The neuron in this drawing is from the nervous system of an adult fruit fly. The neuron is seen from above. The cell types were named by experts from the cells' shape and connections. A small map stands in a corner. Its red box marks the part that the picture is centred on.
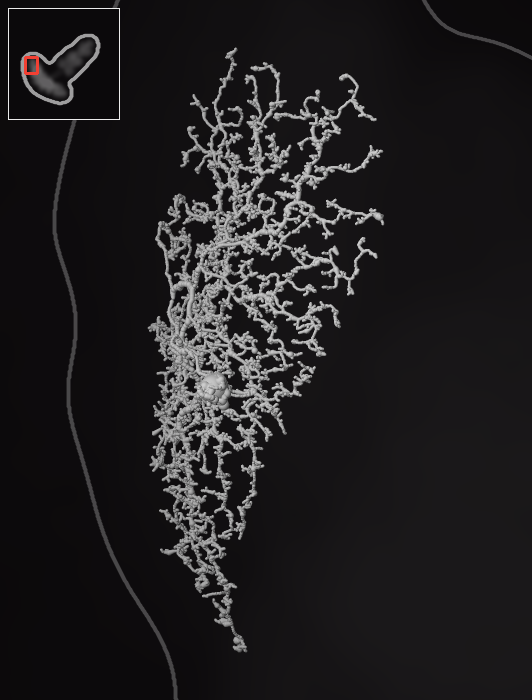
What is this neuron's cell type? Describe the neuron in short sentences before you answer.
Dozens of branch ends can be seen. As drawn here it is more than twice as tall as it is wide. This is an optic-lobe intrinsic neuron. It is of cell type Dm19.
